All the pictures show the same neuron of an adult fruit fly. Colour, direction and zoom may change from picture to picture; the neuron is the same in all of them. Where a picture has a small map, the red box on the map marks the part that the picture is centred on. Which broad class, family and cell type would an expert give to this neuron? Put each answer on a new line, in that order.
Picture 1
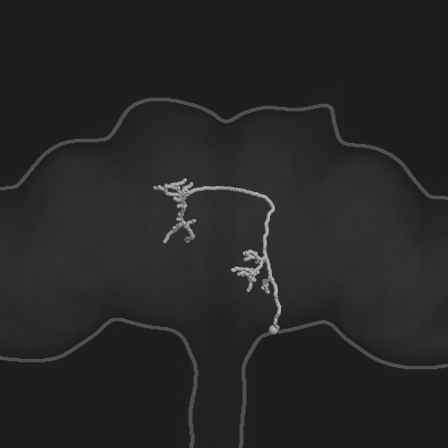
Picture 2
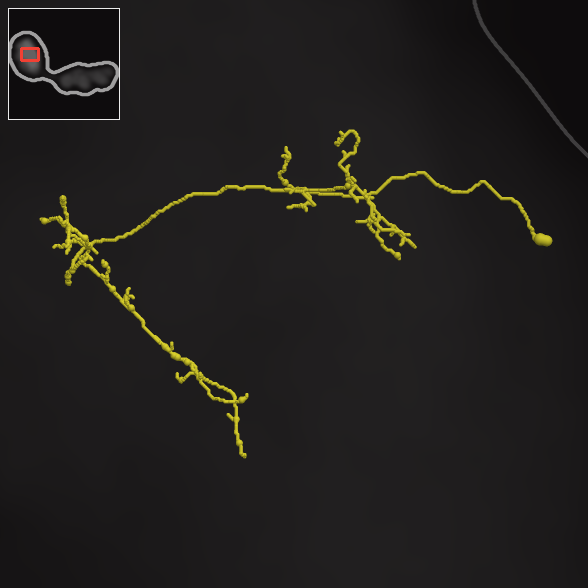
central-brain intrinsic neuron
hemilineage DM5_central
IB084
